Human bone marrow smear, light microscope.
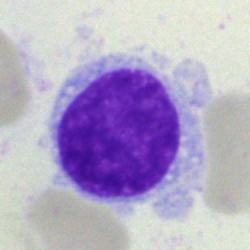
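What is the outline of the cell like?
Irregular and ragged, with small blebs of cytoplasm along its edge.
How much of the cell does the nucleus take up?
Most of it, leaving only a narrow rim of cytoplasm.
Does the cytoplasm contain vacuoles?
Yes, a few small clear ones on the right side of the cell.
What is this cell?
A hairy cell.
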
